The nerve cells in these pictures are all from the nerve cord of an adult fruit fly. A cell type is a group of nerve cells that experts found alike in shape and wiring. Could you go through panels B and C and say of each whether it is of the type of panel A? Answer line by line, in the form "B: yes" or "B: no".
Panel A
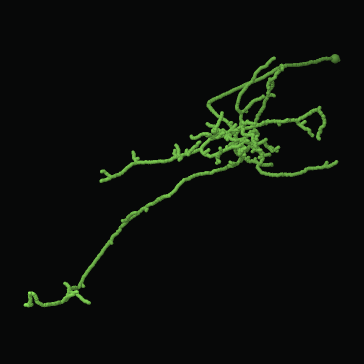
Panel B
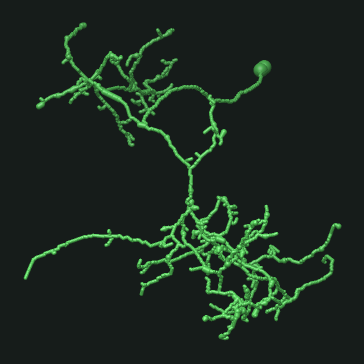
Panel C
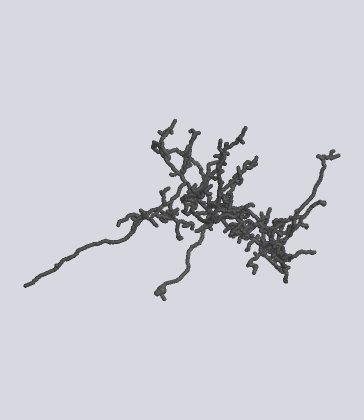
B: no
C: no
